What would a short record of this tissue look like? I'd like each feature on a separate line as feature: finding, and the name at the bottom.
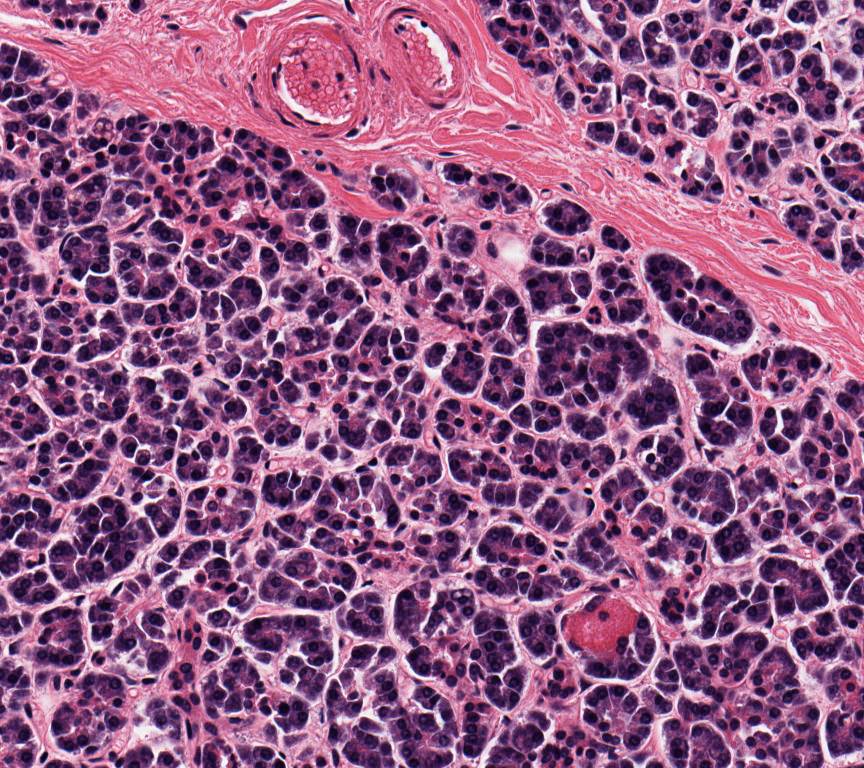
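Most of field: closely packed small acini, thin delicate fibrous strands between them
Acinar cytoplasm: deeply basophilic, purple
Acinar nuclei: round, dark
Lumens: small, inconspicuous
Focus: single, small, rounded, homogeneous, bright pink, among the acini at lower right
Name: pancreas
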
